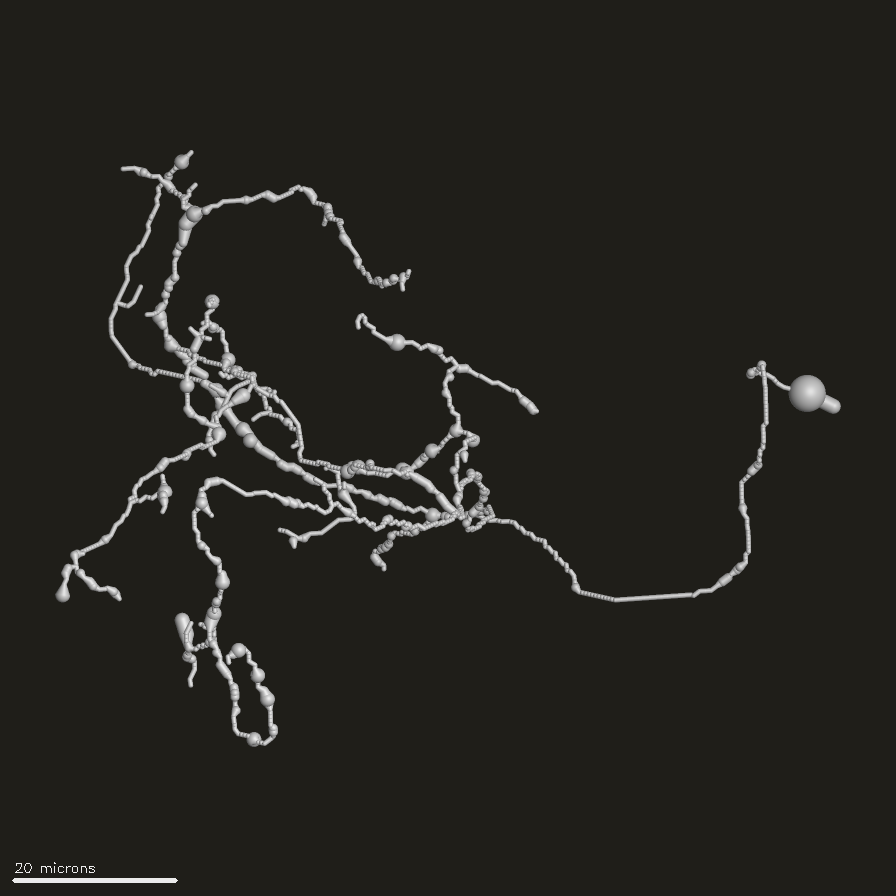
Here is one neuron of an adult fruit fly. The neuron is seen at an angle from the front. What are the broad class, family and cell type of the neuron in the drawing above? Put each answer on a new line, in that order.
central-brain intrinsic neuron
hemilineage DM3_dorso_lateral
SMP326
